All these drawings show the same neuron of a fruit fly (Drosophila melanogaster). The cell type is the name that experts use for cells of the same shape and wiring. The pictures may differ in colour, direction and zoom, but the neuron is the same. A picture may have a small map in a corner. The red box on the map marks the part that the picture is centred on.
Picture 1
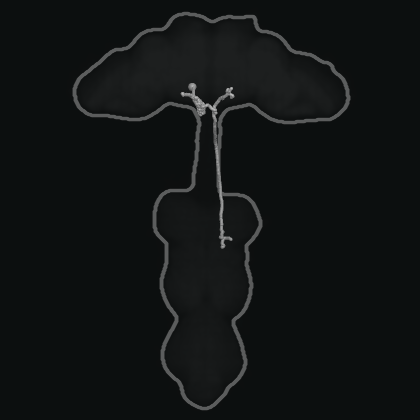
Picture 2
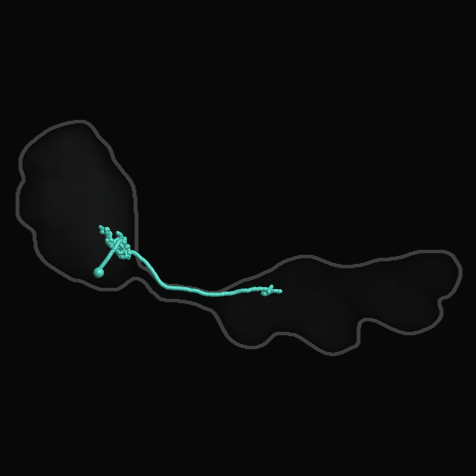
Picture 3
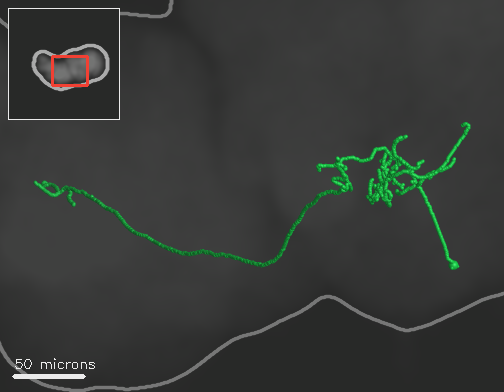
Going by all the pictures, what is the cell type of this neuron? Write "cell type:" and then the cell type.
cell type: DNge179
